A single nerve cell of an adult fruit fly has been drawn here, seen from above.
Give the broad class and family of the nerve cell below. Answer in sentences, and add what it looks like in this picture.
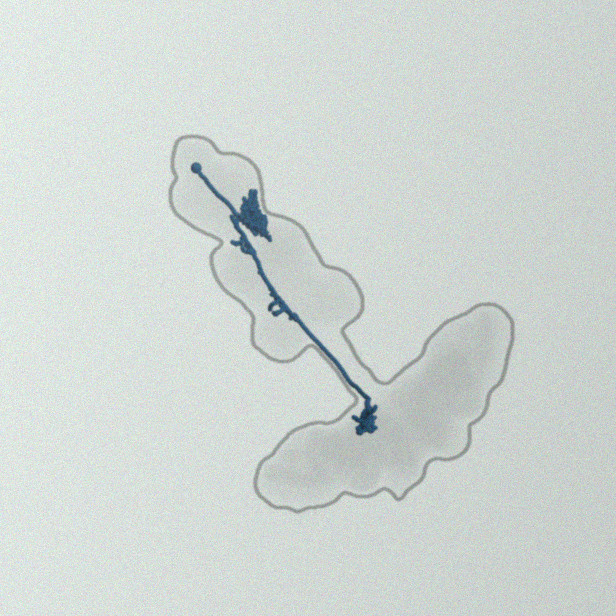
This is an ascending neuron. The family is hemilineage 06B. As drawn here it is taller than it is wide.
